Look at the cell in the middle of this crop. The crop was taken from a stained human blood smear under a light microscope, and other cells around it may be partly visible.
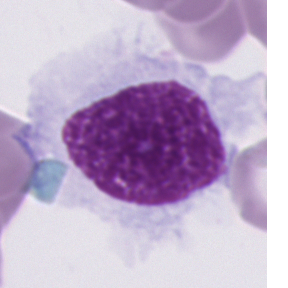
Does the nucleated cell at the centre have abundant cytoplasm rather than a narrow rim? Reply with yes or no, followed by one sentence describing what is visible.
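Yes. The cytoplasm is abundant, forming a wide rim all around the nucleus.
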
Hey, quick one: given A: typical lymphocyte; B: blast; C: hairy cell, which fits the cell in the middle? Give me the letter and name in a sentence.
Here the right option is C, as the cell in the middle is a hairy cell.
